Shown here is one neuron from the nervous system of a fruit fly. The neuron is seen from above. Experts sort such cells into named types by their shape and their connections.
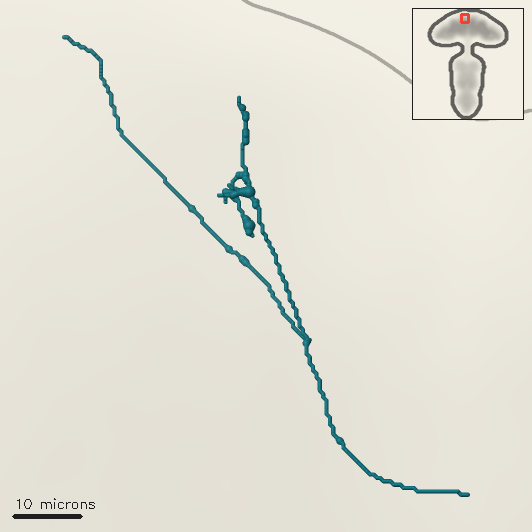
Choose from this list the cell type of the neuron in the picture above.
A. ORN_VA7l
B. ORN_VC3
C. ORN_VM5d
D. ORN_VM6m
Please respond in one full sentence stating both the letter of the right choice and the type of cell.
It is ORN_VM5d, option C, that is the cell type of the neuron.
